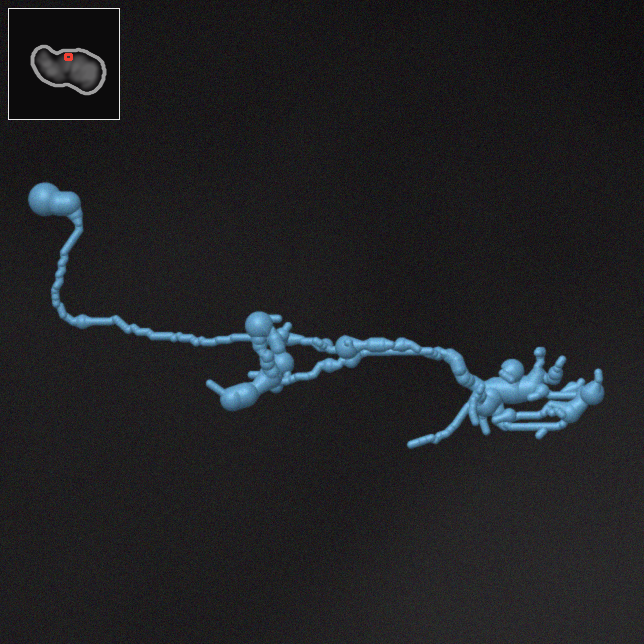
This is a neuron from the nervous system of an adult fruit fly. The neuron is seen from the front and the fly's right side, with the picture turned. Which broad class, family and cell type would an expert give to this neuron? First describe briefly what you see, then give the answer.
As drawn here it is wider than it is tall. This is an optic-lobe intrinsic neuron. Its family is T. It is of cell type T5a.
